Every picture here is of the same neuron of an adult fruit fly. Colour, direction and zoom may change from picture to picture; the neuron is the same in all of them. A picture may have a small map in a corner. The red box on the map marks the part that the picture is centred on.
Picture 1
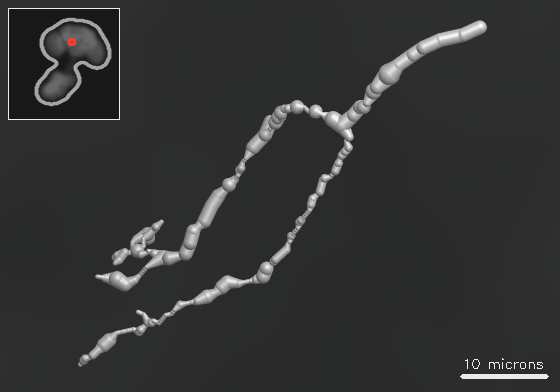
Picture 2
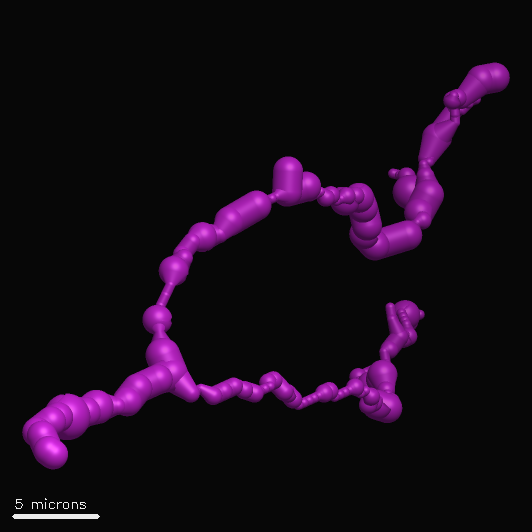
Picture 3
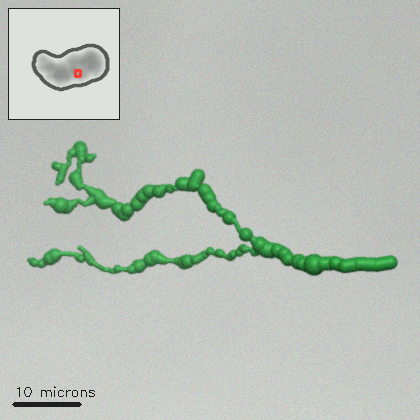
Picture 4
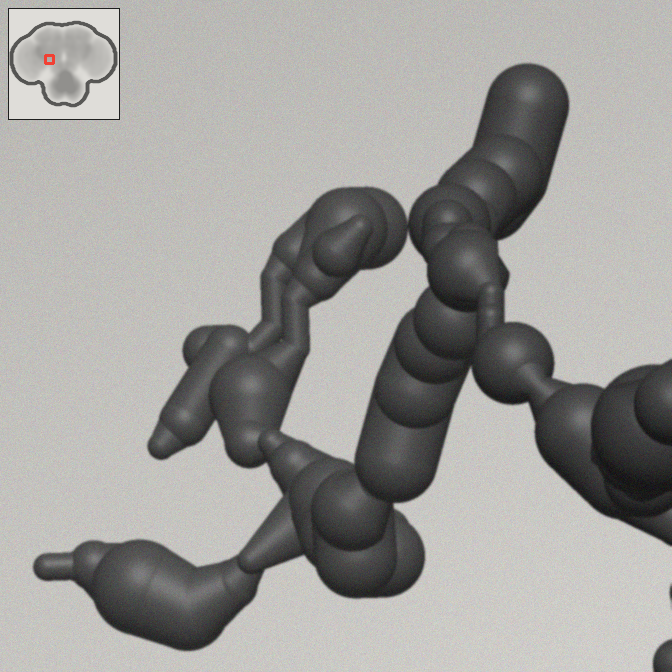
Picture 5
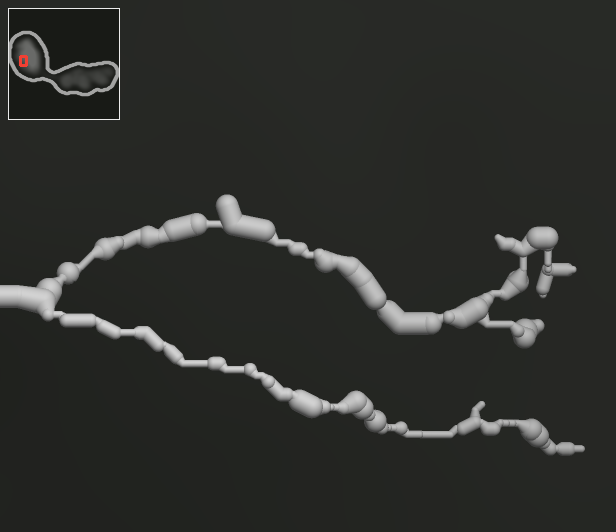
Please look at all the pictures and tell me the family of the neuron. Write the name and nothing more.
class mechanosensory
